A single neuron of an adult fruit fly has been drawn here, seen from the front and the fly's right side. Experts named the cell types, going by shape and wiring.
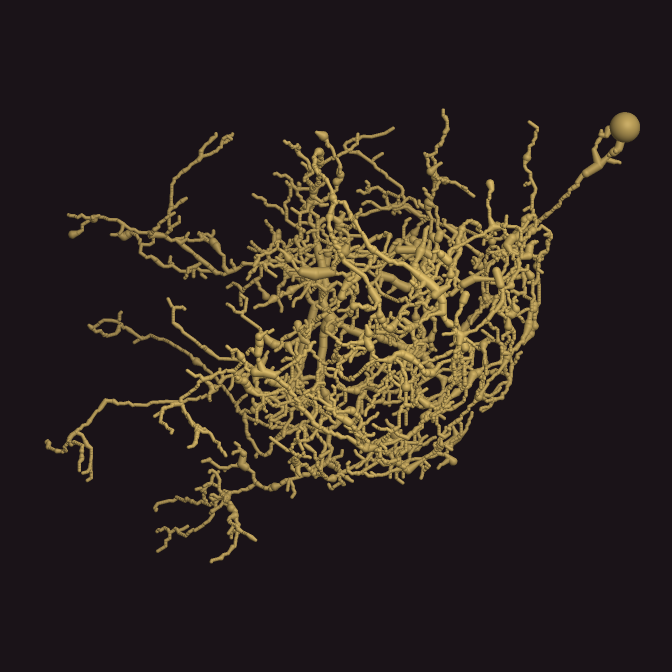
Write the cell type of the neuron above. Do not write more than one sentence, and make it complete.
This neuron counts as a member of the cell type AVLP399.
